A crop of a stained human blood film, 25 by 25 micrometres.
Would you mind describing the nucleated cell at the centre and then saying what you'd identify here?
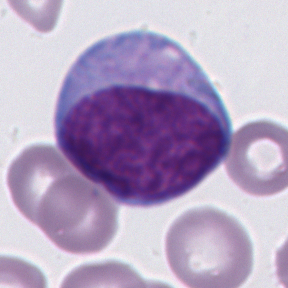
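Roughly round, with a smooth outline, this cell is about 15 micrometres across. Its nucleus, about 15 by 10 micrometres, lies toward the bottom and fills about 60% of the cell's area. Where it meets the cytoplasm, its upper border is flattened. The chromatin is purple and patchy, darker clumps mixed with lighter areas. Cytoplasm forms a broad cap above the nucleus but only a thin rim at its sides and bottom. That's a promyelocyte.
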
